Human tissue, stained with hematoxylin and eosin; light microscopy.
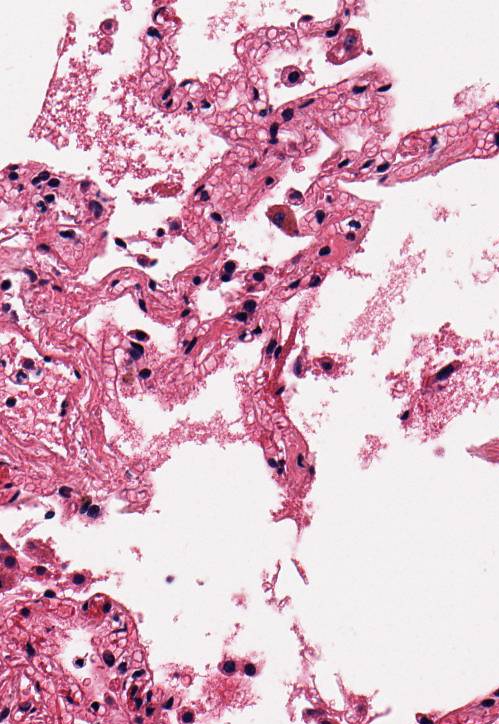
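Lung. Thin, branching strands of cells are separated by wide empty spaces, with more solid tissue at the left edge and bottom-left corner. Large white spaces fill much of the right half and lower centre. Pale pink, finely granular wispy material lies within the spaces, notably at upper left and right middle. No fat cells are present.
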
